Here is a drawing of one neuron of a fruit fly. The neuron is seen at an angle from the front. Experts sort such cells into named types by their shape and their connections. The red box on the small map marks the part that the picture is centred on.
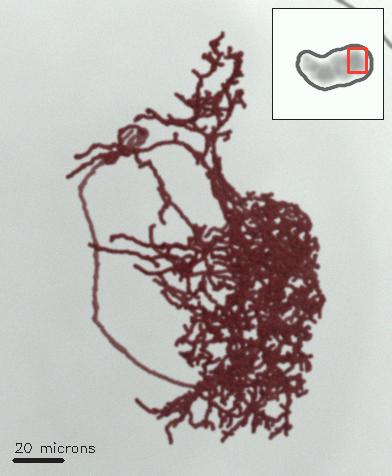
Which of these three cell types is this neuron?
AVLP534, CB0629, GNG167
AVLP534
